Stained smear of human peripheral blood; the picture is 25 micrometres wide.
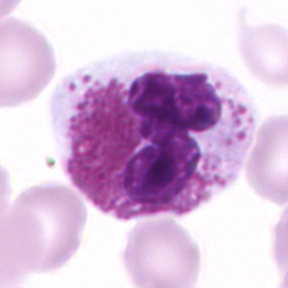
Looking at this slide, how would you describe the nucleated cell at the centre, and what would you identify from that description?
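Start with the outline: roughly round and smooth, with no projections from the surface. Notice that the nucleus sits off-centre, toward the right side of the cell. Around it, the cytoplasm holds many coarse reddish-pink granules, and you'll see they are packed most densely on the left side of the nucleus. This cell is an eosinophil.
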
